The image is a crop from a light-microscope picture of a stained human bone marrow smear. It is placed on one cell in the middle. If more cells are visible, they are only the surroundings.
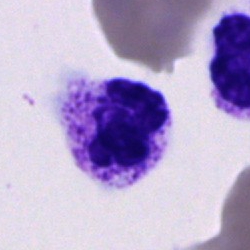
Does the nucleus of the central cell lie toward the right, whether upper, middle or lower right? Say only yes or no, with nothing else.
Yes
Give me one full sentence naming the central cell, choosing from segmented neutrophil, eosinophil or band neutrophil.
In short, the cell at the center is a segmented neutrophil.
